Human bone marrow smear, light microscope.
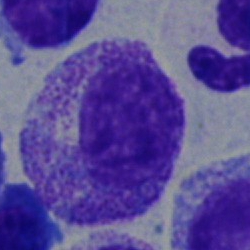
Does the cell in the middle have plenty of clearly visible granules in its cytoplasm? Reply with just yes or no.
Yes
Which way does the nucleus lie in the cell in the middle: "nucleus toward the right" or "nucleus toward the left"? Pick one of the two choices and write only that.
Nucleus toward the right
